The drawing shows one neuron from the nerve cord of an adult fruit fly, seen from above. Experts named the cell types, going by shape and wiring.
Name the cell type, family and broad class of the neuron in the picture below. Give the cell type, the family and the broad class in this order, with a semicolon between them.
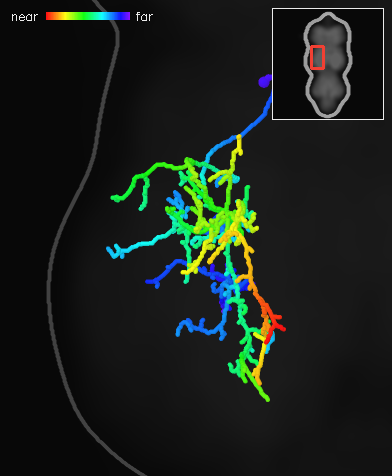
IN16B113; hemilineage 16B; nerve-cord intrinsic neuron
